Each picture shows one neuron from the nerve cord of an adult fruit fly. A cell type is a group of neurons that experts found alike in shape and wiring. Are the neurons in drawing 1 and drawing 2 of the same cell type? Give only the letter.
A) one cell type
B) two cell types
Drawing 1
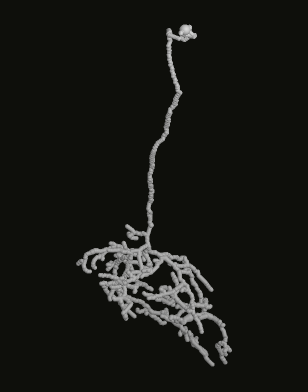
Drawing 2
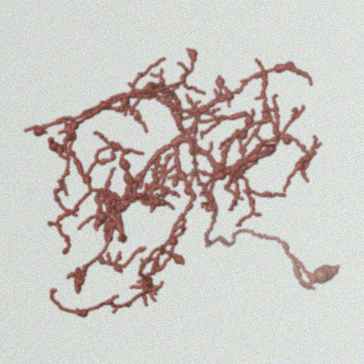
A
